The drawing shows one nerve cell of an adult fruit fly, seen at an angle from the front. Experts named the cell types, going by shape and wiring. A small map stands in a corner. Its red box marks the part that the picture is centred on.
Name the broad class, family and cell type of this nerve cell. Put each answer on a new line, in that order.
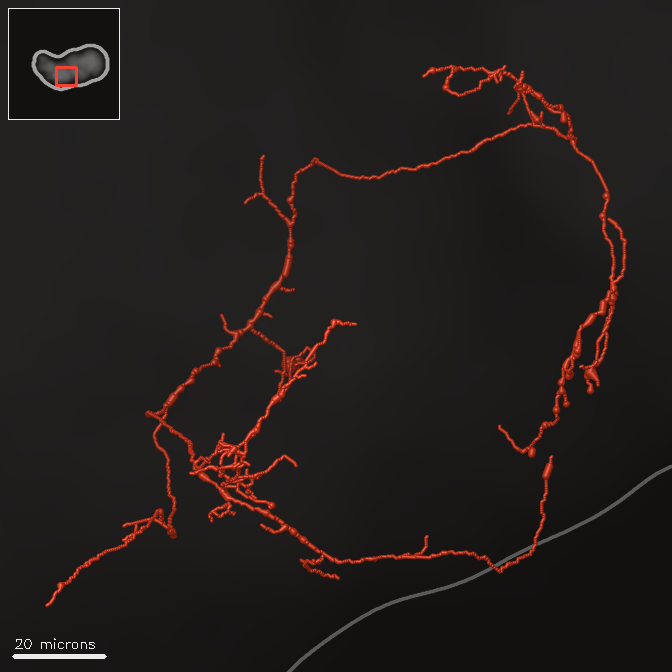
nerve-cord intrinsic neuron
hemilineage 04B
IN04B101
